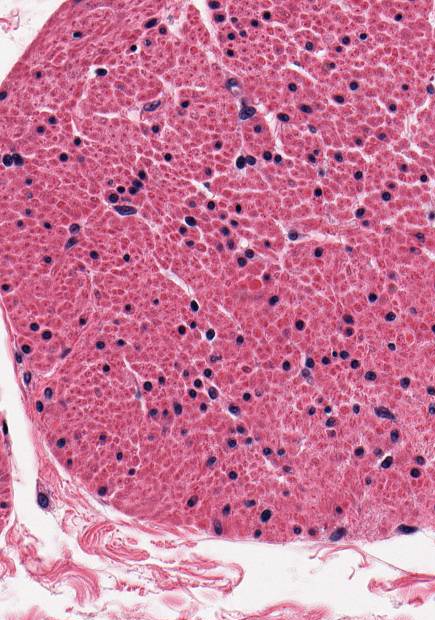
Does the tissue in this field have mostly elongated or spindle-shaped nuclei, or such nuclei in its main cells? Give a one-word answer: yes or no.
No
